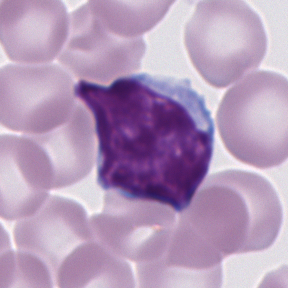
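Typical lymphocyte at the centre of a stained peripheral blood smear. Its nucleus is irregular and takes up nearly the whole cell, with dark purple, coarsely condensed chromatin. What little cytoplasm there is makes a scant pale blue rim, widest at the upper right. Note too how the cell tapers to a pointed extension toward the upper left.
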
